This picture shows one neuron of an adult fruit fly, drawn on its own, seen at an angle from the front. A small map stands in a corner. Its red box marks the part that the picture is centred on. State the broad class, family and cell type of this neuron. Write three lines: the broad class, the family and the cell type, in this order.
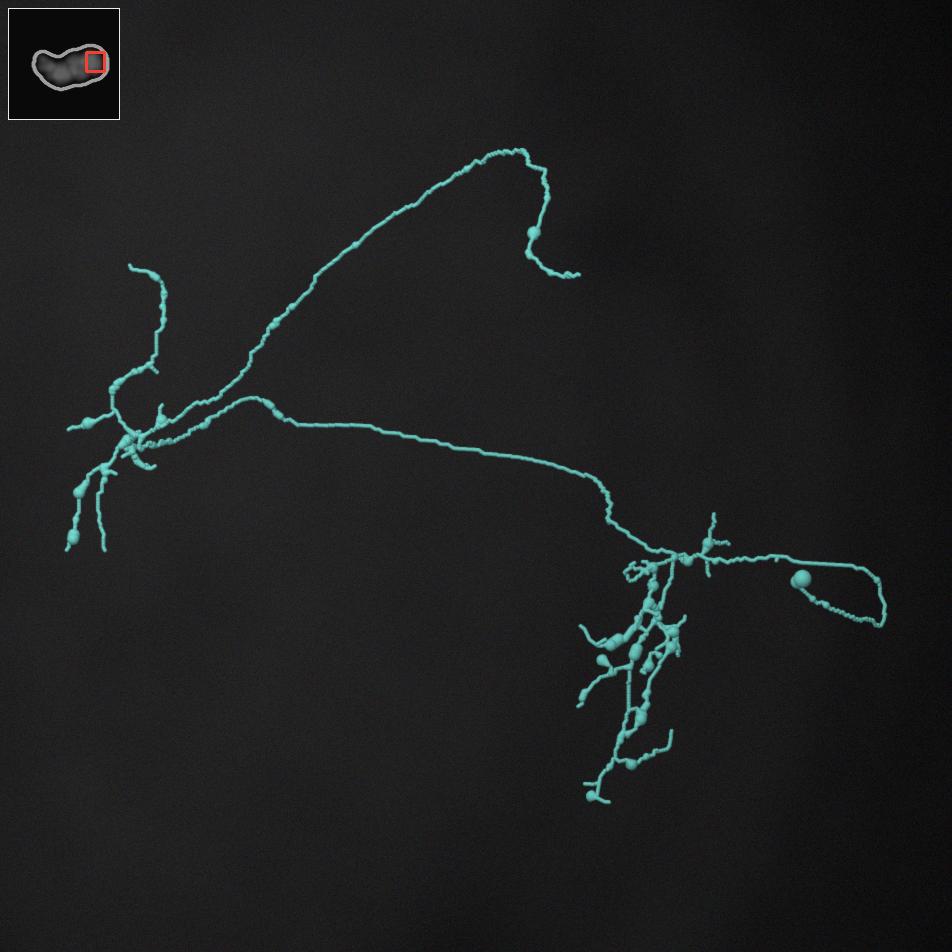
visual projection neuron
MeTu
MeTu4c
